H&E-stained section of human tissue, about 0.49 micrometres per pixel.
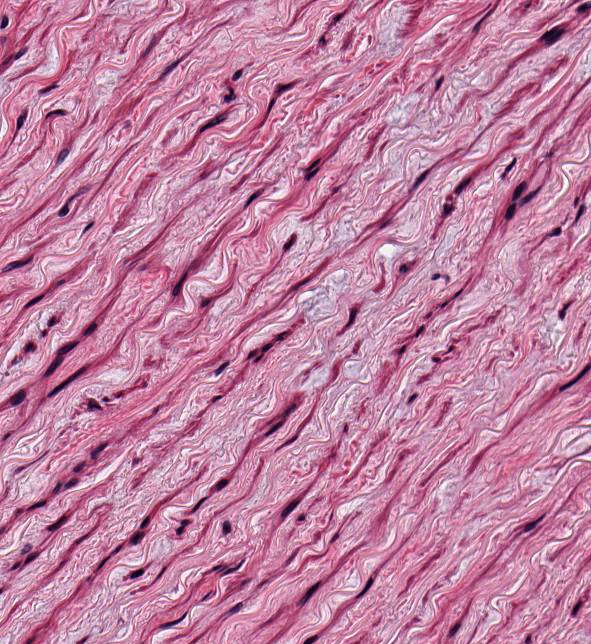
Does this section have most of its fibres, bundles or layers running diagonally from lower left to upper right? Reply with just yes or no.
Yes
